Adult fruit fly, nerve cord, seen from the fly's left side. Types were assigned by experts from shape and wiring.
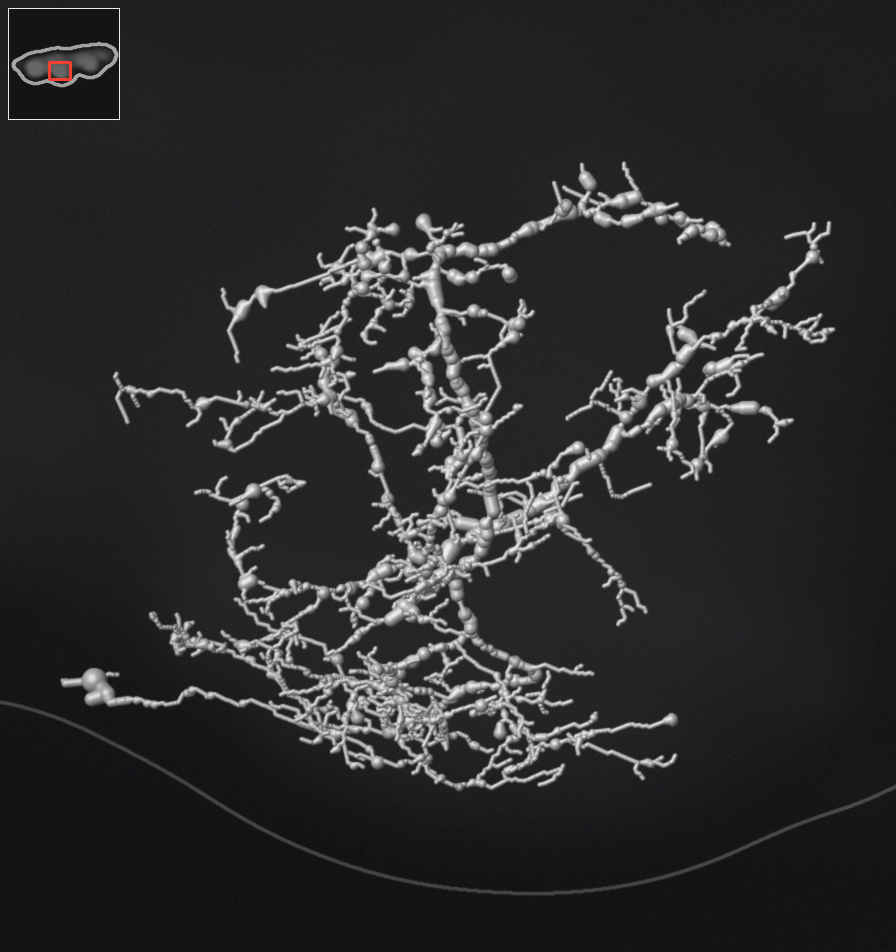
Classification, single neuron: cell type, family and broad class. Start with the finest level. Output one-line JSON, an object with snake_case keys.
{"cell_type": "IN13B024", "family": "hemilineage 13B", "broad_class": "nerve-cord intrinsic neuron"}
